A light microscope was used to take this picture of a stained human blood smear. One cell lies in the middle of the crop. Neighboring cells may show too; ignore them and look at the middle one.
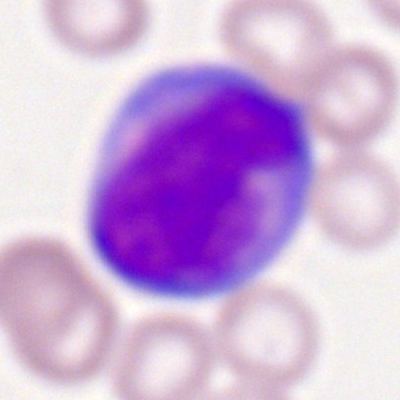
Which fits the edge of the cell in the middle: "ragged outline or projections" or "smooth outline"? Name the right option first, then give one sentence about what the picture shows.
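Smooth outline. The cell surface has no projections.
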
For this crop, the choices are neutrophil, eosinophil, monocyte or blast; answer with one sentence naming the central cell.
The cell in the middle of this crop is a blast.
